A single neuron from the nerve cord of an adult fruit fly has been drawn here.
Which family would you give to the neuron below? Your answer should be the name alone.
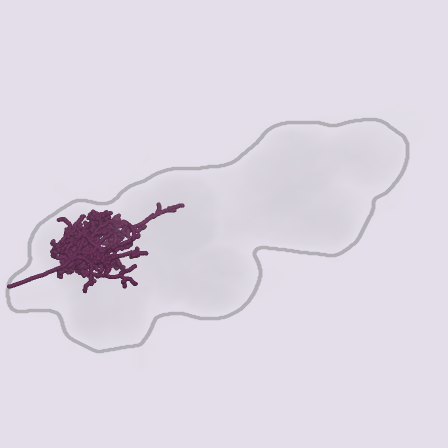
hemilineage 03A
